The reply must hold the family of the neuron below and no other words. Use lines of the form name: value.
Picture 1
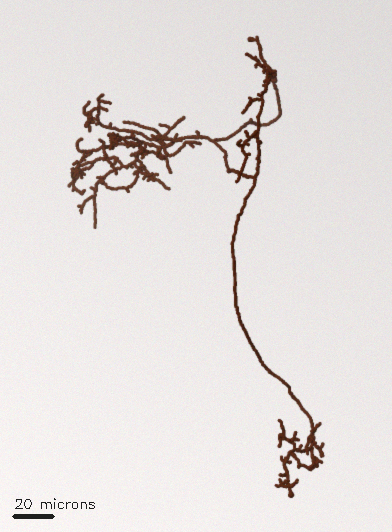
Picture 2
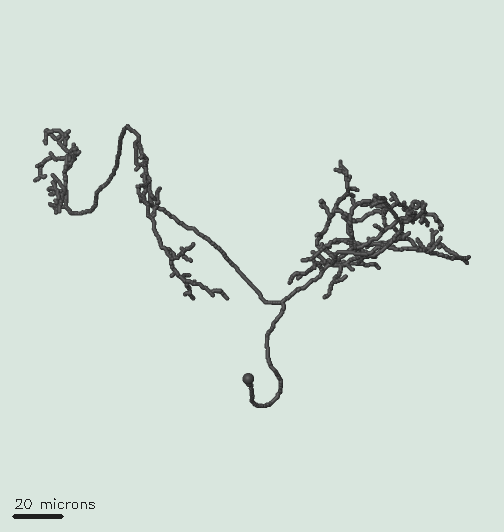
family: hemilineage SMPpv1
